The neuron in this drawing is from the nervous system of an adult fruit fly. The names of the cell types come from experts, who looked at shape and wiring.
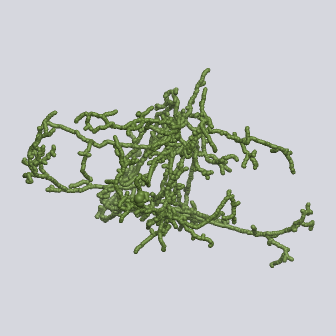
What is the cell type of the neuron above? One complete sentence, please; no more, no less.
The cell type name for this neuron is GNG166.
